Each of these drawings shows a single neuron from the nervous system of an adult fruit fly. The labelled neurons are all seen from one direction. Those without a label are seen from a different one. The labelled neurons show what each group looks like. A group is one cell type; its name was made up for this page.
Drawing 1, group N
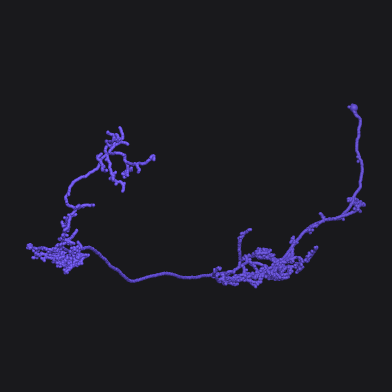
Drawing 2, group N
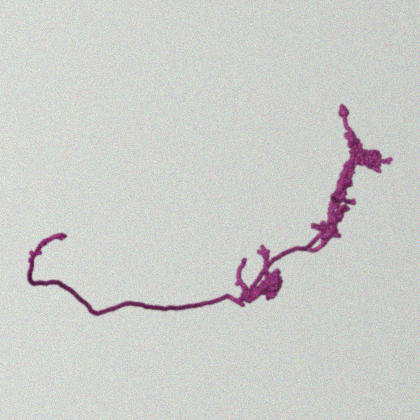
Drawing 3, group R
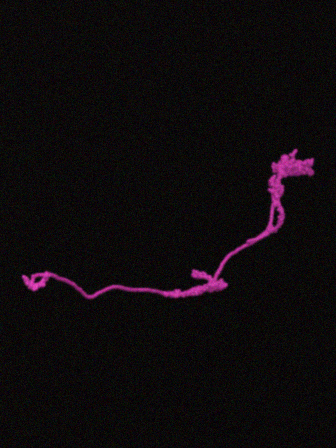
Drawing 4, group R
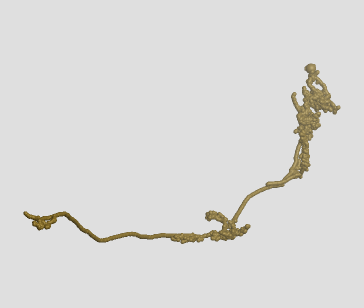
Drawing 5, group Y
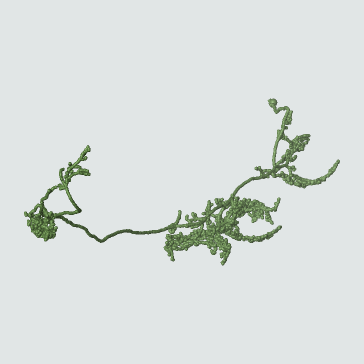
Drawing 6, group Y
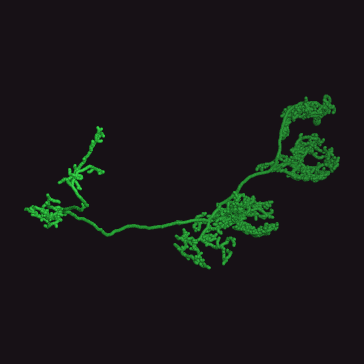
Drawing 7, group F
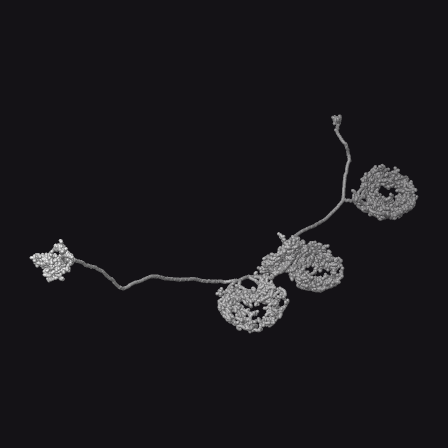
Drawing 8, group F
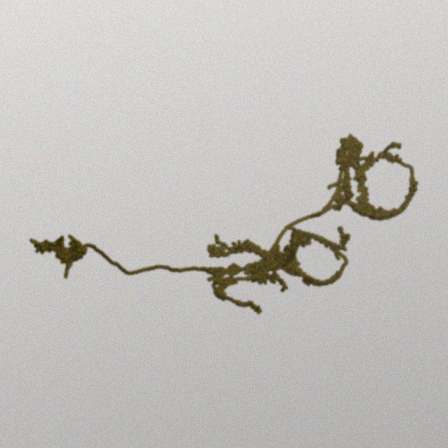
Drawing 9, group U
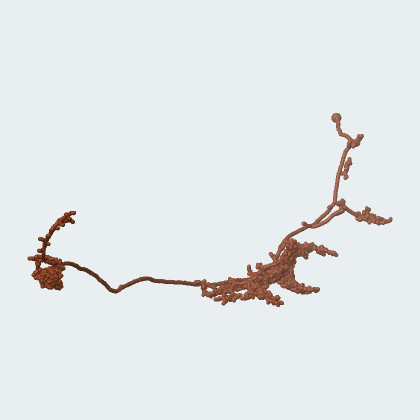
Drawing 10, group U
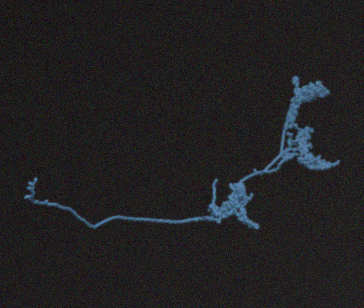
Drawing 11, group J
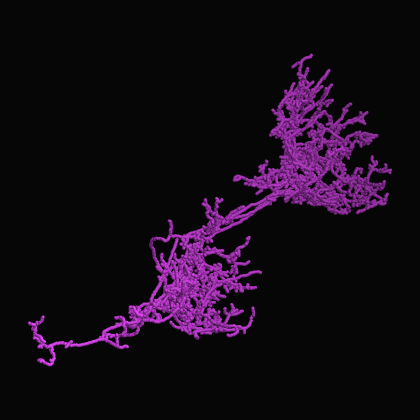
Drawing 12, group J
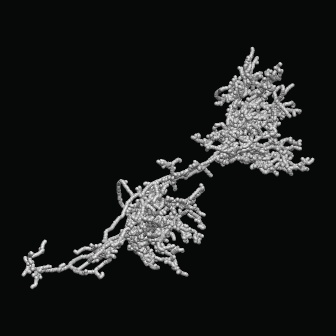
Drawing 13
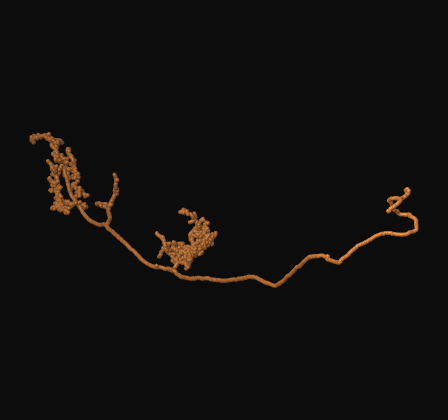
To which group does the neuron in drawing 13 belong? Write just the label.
group N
